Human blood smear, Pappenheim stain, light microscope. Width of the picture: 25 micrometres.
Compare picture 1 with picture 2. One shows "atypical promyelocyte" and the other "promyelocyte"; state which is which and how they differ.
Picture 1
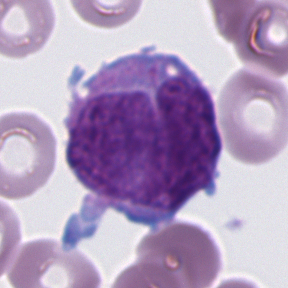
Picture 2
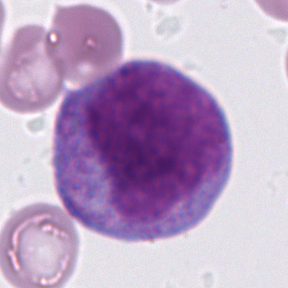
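Picture 1 is the atypical promyelocyte, and picture 2 is the promyelocyte. In picture 1 the outline of the cell is angular and irregular, not smoothly round, and a deep vertical cleft runs down into the nucleus from its upper edge.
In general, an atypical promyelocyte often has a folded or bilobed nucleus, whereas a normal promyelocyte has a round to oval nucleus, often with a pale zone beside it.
That nucleus in picture 1 is about 13 micrometres across. A ragged tail of pale blue cytoplasm trails off its lower left, and there's a single small clear spot in the cytoplasm near the top. In picture 2 the cell is about 16 micrometres across, with finely granular chromatin and no coarse dark clumps. Its bluish cytoplasm makes a broad crescent along the left and lower sides of the nucleus, sprinkled with fine purple granules.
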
